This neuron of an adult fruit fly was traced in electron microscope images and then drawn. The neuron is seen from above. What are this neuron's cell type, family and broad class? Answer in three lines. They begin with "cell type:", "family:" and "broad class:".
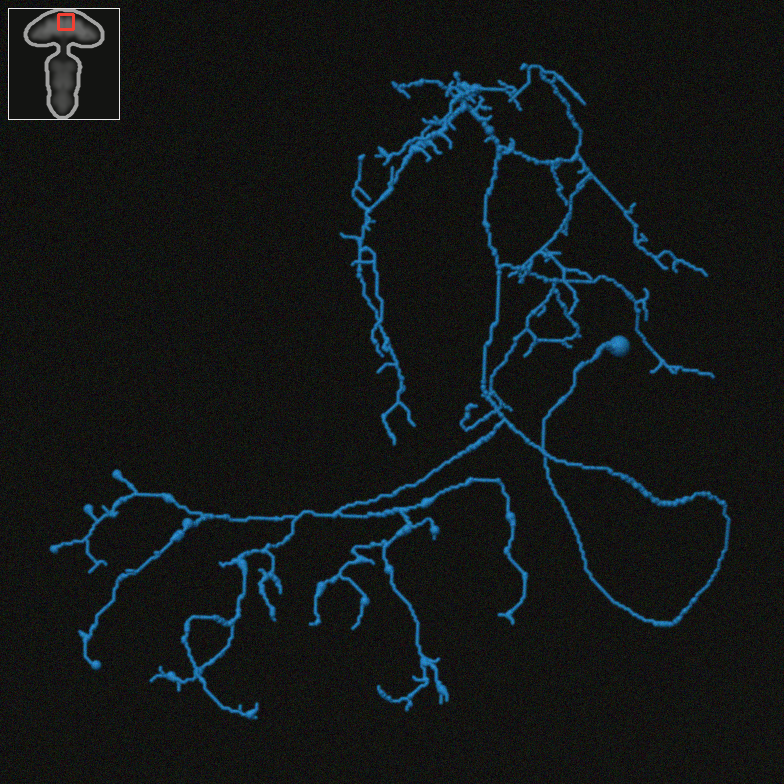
cell type: FB4E_a
family: hemilineage LALv1_dorsal
broad class: central-brain intrinsic neuron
